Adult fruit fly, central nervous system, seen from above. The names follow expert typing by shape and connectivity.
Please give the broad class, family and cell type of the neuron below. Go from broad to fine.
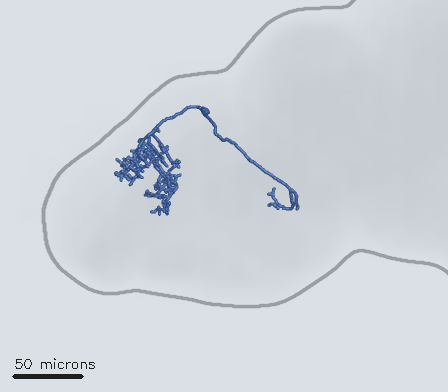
optic-lobe intrinsic neuron; MeLo; MeLo1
